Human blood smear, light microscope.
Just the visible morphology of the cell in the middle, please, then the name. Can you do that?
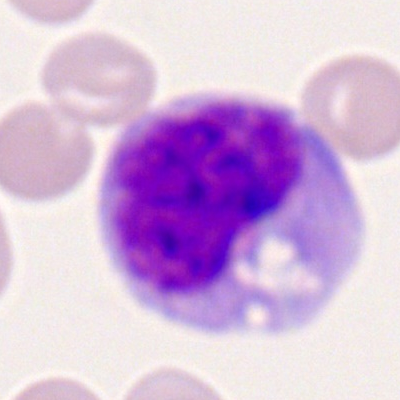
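Outline roughly round, smooth. Nucleus broadly indented on lower right side. Several small clear vacuoles in cytoplasm at lower right, beside nucleus. No distinct granules visible. Cell: monocyte.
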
